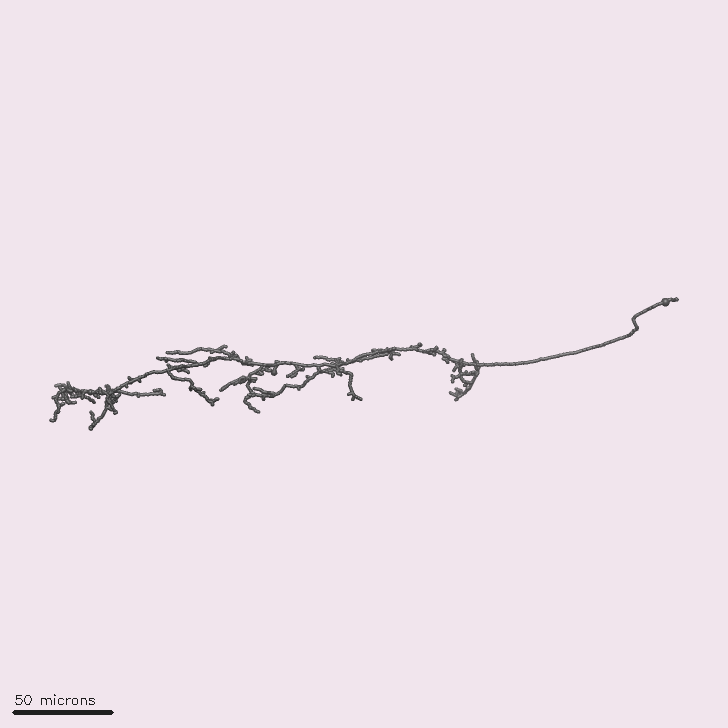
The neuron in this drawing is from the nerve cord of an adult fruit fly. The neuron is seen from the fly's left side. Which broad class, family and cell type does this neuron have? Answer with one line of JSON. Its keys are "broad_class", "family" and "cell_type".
{"broad_class": "nerve-cord intrinsic neuron", "family": "hemilineage 03B", "cell_type": "IN03B083"}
